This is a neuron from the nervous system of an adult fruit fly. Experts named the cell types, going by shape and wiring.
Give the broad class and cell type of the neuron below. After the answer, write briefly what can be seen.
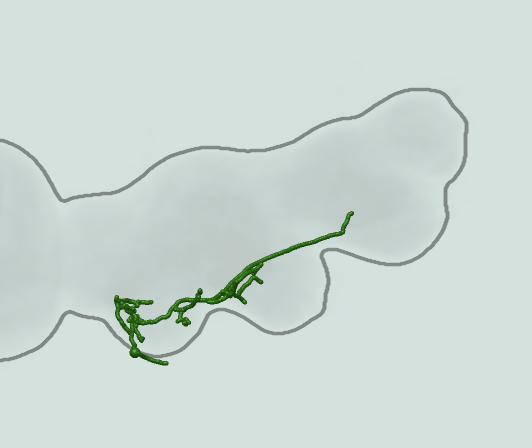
It is a sensory neuron entering the nerve cord. The cell type is SNxx29. In this view it is wider than it is tall.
